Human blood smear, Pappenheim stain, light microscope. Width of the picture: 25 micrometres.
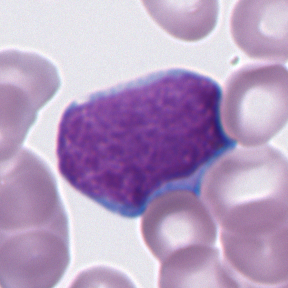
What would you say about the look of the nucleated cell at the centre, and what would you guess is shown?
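Notice how little cytoplasm there is around the nucleus: just a thin rim, and it is pale blue. Now search that rim for granules; you won't find any. Nor are there vacuoles anywhere in the cell. This cell is a myeloblast.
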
